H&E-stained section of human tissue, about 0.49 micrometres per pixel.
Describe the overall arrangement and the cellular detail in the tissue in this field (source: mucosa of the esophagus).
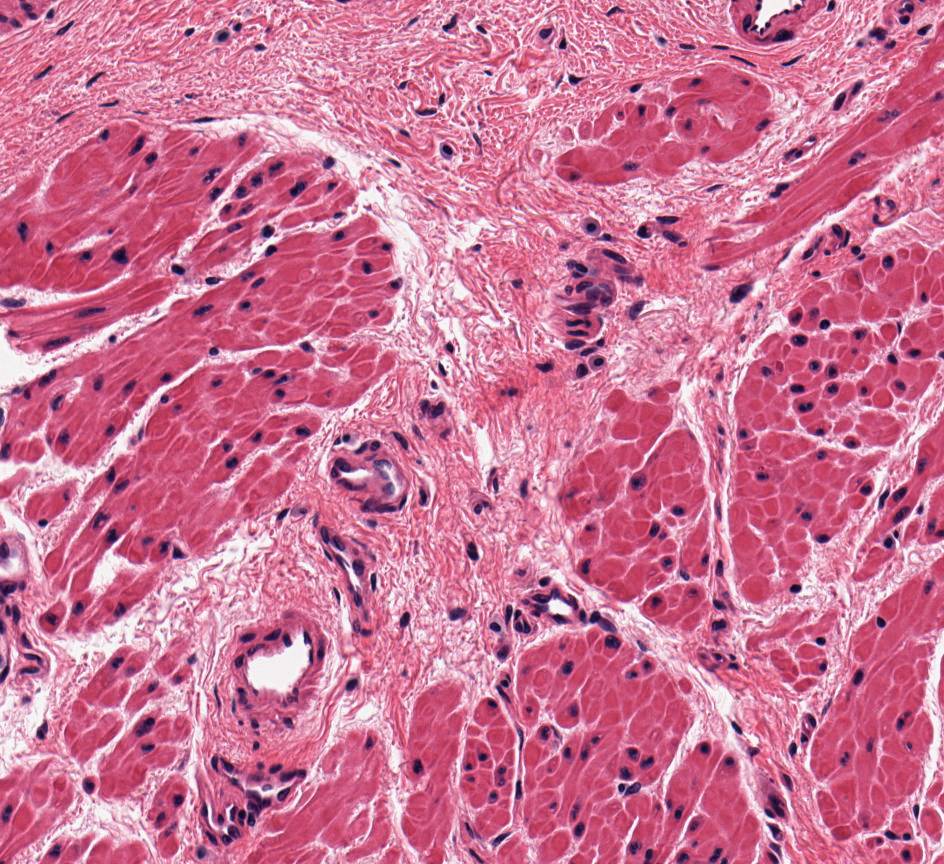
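Smooth muscle bundles, separated by bands of fibrous connective tissue, make up this field. On the right the bundles are cut transversely; at the upper left they are cut longitudinally or obliquely. Each smooth muscle cell contains a single, centrally placed nucleus set in pink cytoplasm. A broad band of wavy, pale pink collagen fibres crosses the top of the field.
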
